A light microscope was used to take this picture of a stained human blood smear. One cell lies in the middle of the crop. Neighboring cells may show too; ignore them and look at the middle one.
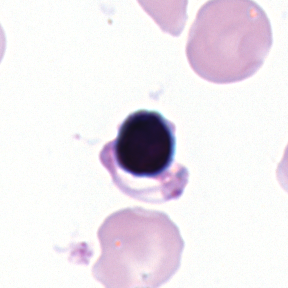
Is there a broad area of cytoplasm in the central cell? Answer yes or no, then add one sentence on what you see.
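No. The cytoplasm is scant and pale pinkish-lilac.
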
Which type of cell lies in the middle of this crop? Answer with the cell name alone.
normoblast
